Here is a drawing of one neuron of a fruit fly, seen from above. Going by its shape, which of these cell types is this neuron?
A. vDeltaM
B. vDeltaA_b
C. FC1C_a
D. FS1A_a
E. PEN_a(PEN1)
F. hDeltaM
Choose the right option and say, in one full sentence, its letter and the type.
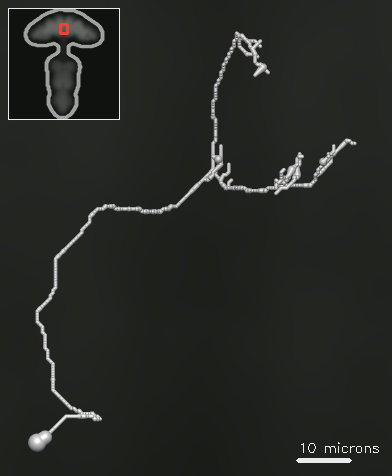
Cell type vDeltaM, found in option A, is the type of the neuron.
